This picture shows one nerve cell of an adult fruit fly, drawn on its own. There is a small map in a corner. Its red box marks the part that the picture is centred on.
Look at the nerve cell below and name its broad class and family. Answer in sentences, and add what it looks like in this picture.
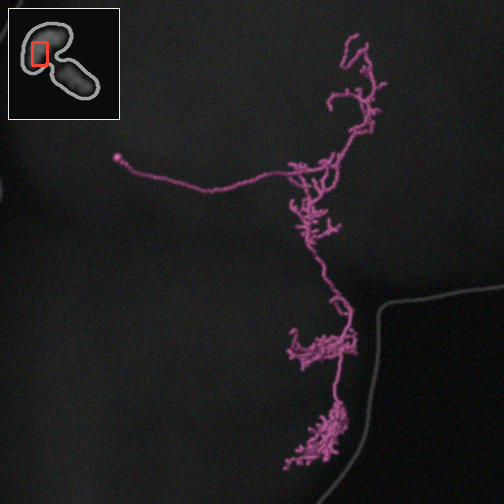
Its broad class is visual projection neuron. Its family is LPLC. It is in the brain and does not reach the nerve cord. The picture shows dozens of branch ends.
